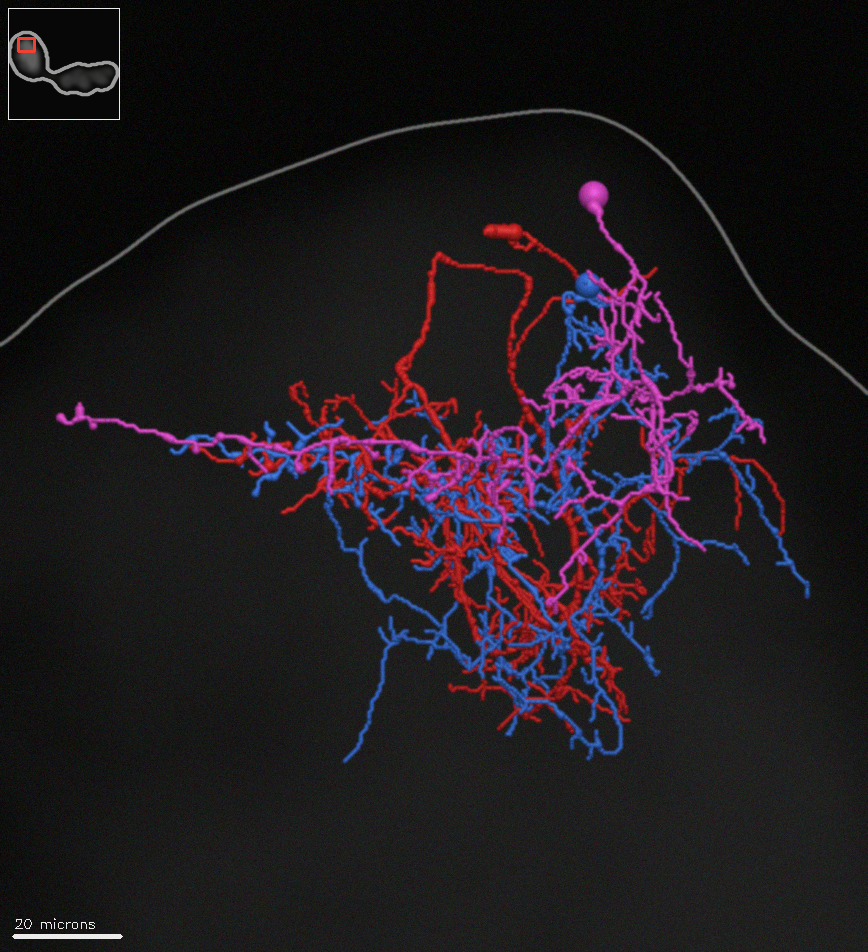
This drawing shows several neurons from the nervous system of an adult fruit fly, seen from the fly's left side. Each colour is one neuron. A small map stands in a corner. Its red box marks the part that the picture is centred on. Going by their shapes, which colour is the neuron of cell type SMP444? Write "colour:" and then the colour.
colour: blue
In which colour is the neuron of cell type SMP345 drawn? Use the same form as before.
colour: magenta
